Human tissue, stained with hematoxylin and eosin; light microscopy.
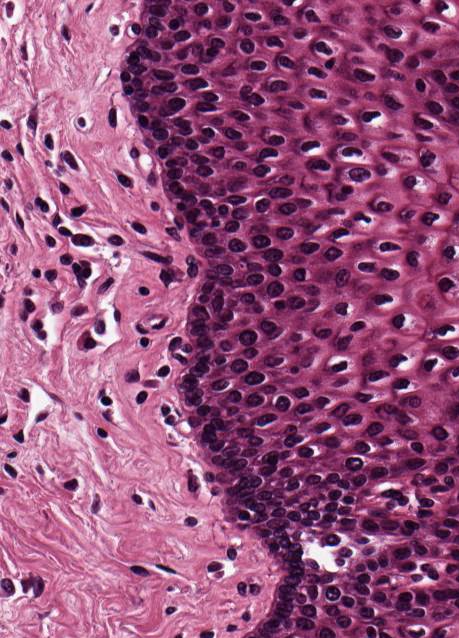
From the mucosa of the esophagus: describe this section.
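Stratified epithelium fills the right of the field and connective tissue the left, meeting along a gently undulating, roughly vertical boundary. At that boundary, basal cells form a crowded row of nuclei that are darker and more tightly packed than those above. Farther away, epithelial cells are larger and polygonal, with more pink cytoplasm around round to oval nuclei.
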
